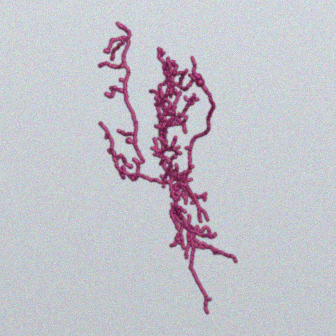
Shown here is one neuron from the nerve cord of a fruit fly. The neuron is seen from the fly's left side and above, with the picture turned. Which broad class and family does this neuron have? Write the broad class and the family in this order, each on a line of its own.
nerve-cord intrinsic neuron
hemilineage 06A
